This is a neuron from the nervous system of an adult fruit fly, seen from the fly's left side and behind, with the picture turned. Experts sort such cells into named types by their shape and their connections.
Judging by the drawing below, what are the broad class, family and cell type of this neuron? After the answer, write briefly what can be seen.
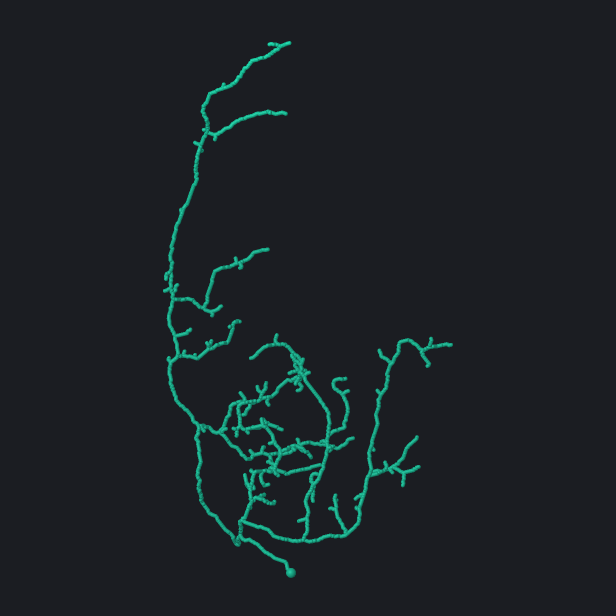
It is an optic-lobe intrinsic neuron. Its family is Cm. The cell type is Cm27. The cell body can be seen at the bottom of the picture. Dozens of branch ends can be seen.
